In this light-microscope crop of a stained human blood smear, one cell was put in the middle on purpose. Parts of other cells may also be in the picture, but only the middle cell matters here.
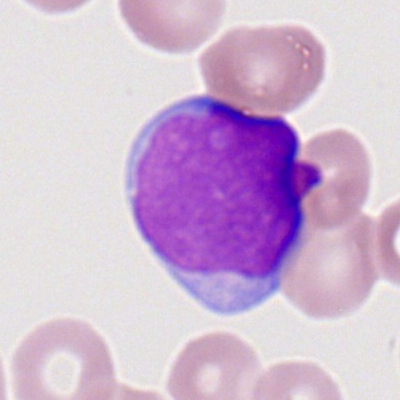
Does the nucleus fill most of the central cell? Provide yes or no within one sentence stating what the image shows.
Yes, its nucleus fills most of the cell.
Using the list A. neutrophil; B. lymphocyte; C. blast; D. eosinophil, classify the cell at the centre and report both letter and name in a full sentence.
The cell in the middle is a blast, so option C is correct.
